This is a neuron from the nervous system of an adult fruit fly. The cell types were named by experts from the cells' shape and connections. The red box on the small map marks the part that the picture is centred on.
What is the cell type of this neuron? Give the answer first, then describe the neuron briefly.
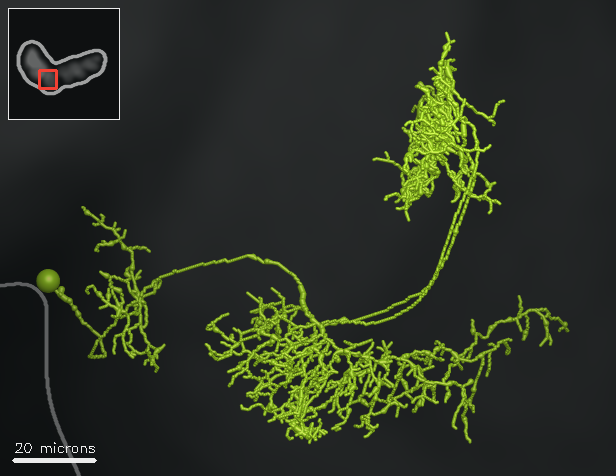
The cell type is TmY19a. This is an optic-lobe intrinsic neuron. Its cell body lies on the left of the picture. From left to right in the picture it spans about 130 microns. The picture shows more than a hundred branch ends.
